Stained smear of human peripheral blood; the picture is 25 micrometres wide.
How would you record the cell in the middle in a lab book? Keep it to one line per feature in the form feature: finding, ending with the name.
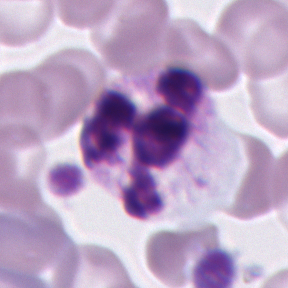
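Lobes: you'll see the nucleus split into several separate ones
Layout: lobes sit toward the left, leaving a wider band of cytoplasm on the right
Cytoplasm: pale pinkish-lilac
Granules: fine and violet, in the cytoplasm
Call: segmented neutrophil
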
